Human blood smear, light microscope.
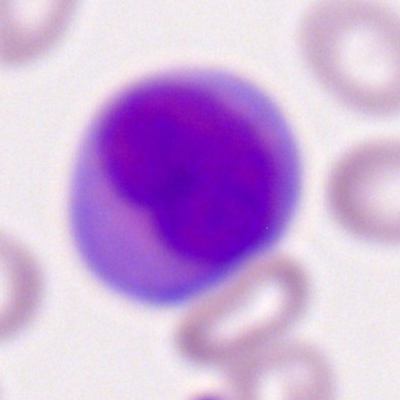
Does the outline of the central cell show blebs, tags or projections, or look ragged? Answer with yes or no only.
No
